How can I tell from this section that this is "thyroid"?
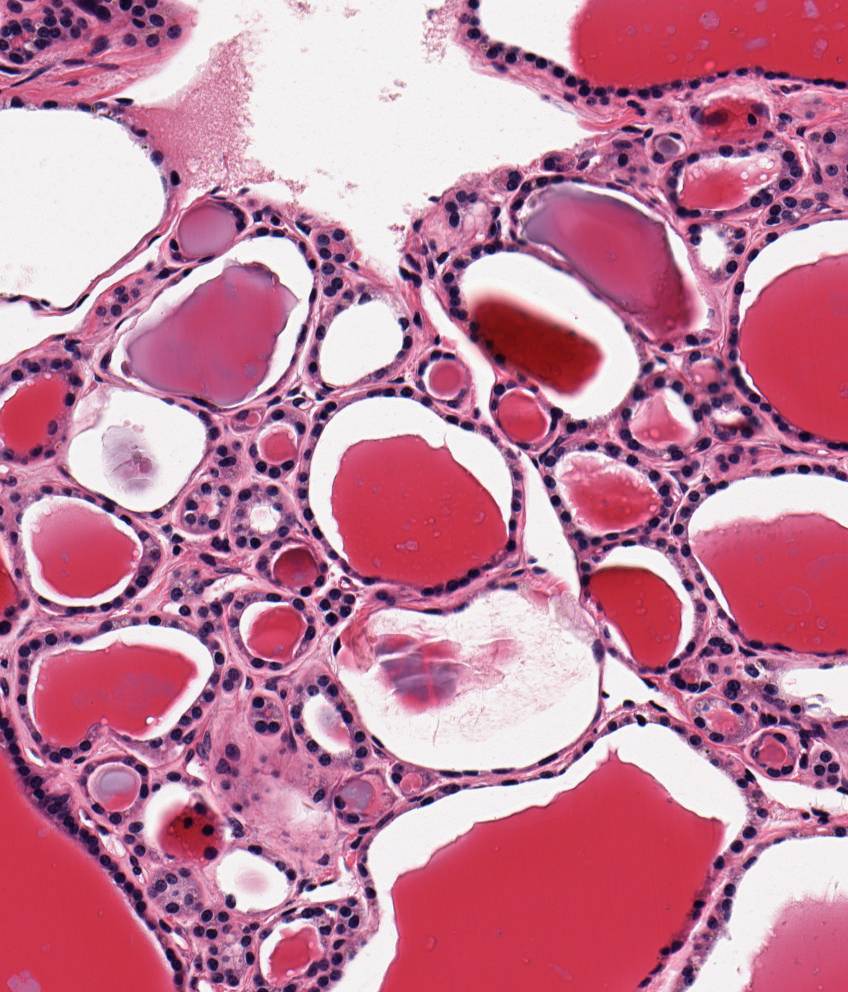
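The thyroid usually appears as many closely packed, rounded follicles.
This field matches; its follicles vary widely in size, largest at bottom and right edges.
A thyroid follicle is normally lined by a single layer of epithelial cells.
Here each follicle has one layer of flattened to low cuboidal cells with small, round, dark nuclei.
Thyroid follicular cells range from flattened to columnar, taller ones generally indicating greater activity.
Not matching: one lower-centre follicle holds pale, wispy material with purple-blue clumps instead of deep pink colloid.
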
